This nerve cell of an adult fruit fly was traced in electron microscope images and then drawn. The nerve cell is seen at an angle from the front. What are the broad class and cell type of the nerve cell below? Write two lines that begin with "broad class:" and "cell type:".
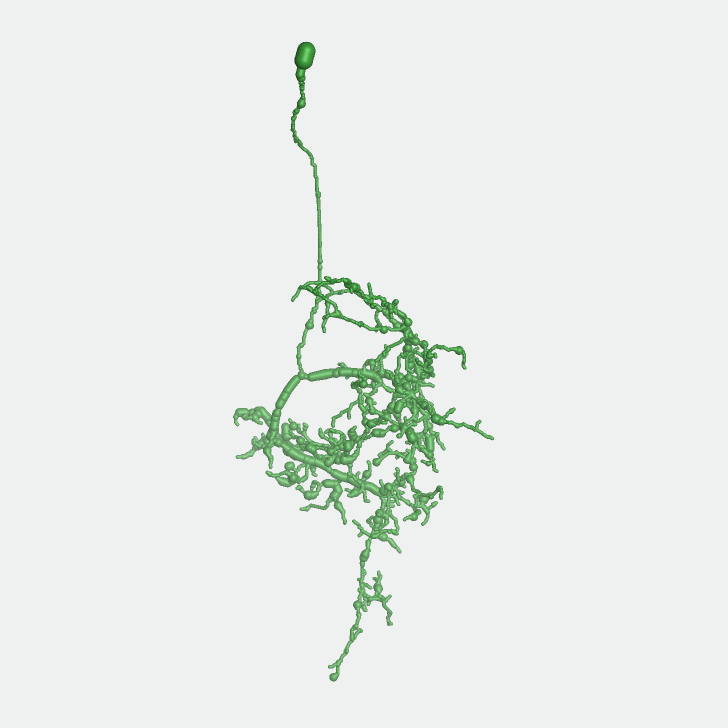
broad class: central-brain intrinsic neuron
cell type: IB033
